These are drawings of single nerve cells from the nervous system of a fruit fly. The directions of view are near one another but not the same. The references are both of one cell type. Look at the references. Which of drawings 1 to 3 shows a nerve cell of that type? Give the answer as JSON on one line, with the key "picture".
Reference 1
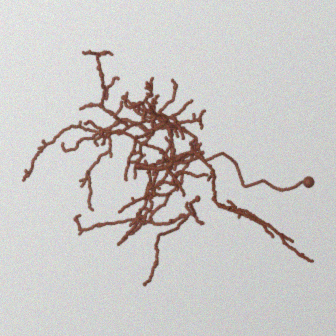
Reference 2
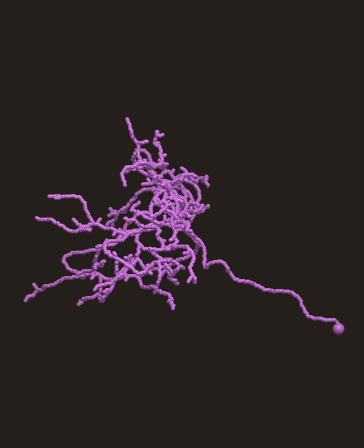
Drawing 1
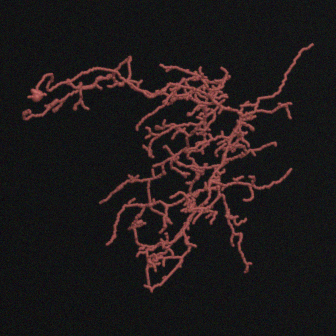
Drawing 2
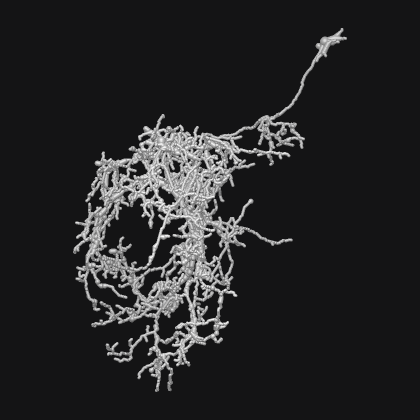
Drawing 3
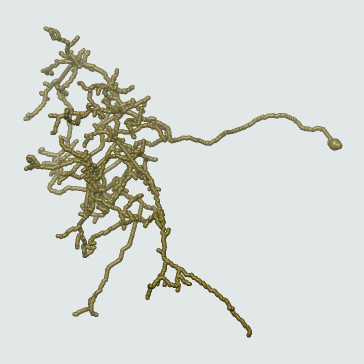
{"picture": 3}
